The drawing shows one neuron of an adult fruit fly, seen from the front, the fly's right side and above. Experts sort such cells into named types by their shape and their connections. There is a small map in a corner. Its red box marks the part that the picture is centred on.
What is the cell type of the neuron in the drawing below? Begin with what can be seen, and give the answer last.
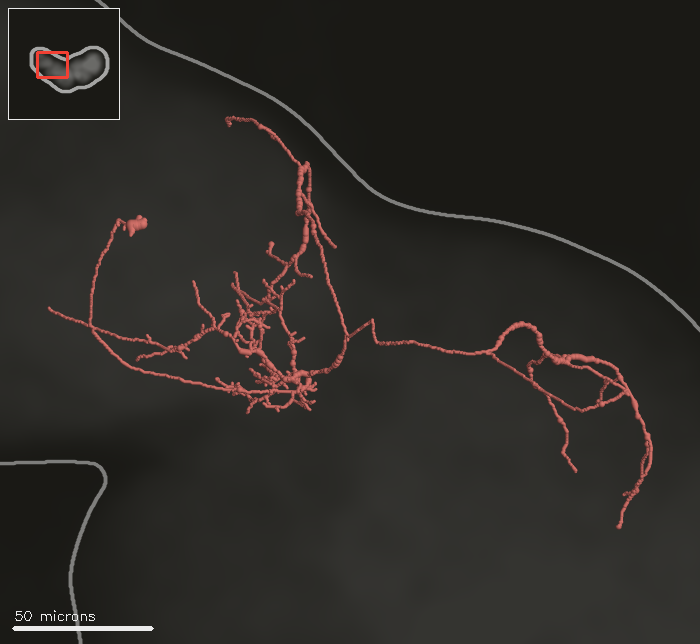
From left to right in the picture it spans about 200 microns. The picture shows dozens of branch ends. Its broad class is nerve-cord intrinsic neuron. Its cell type is IN18B038.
